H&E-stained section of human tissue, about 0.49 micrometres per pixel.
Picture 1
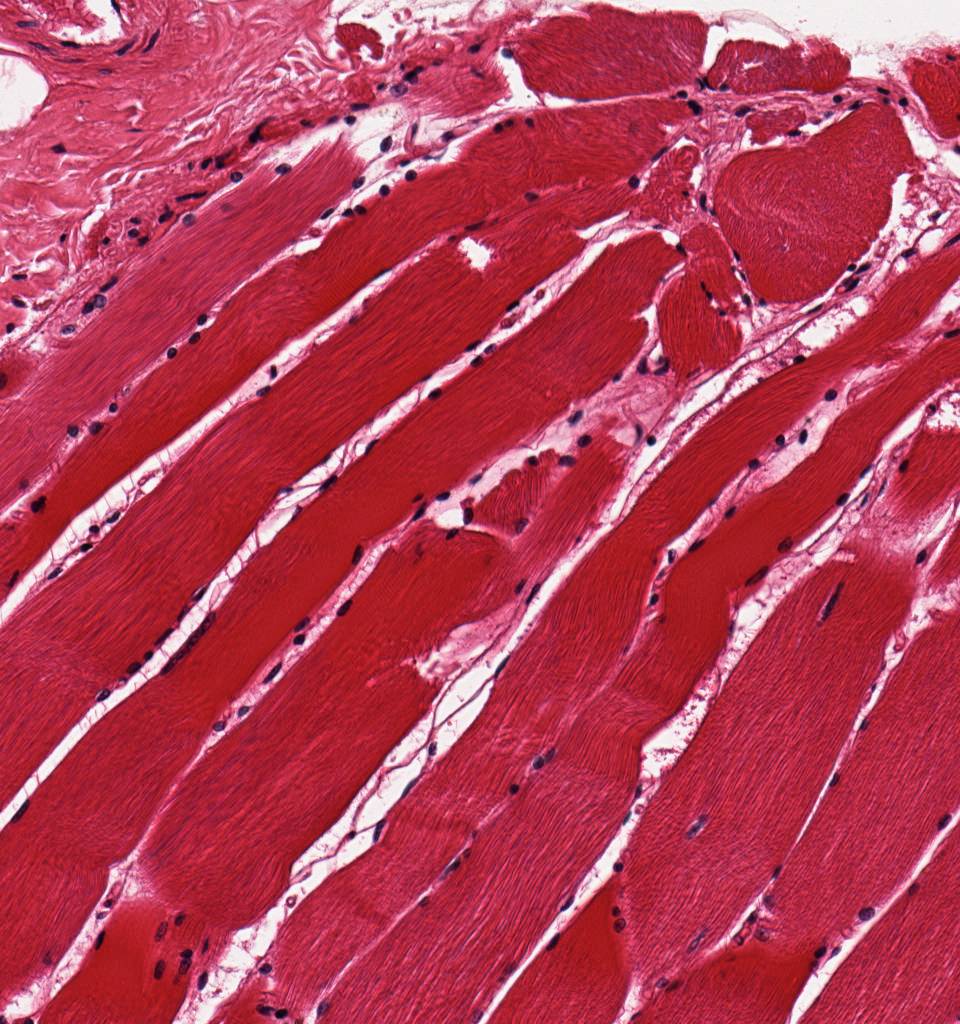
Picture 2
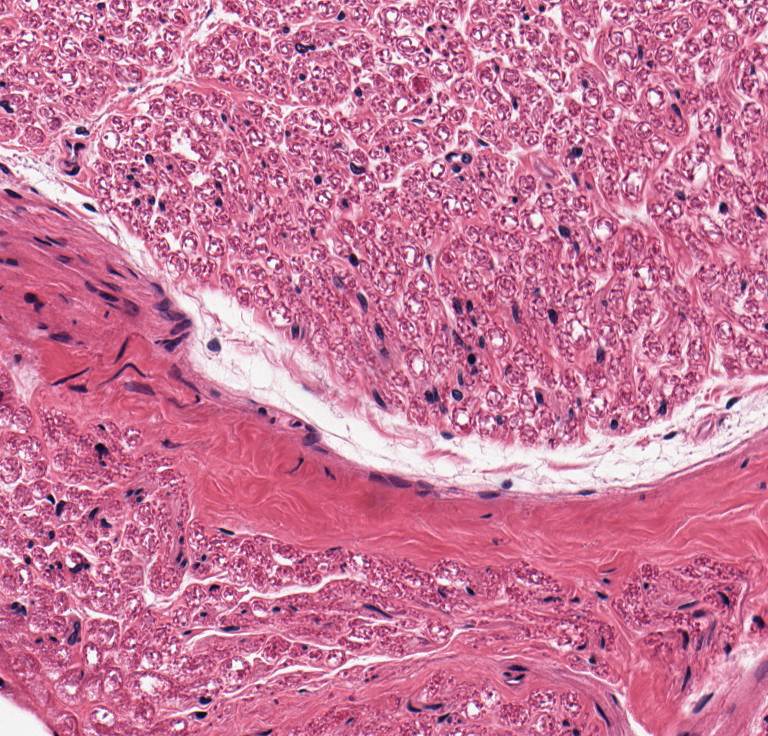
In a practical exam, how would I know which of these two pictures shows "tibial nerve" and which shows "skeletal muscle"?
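Picture 1 here is skeletal muscle; picture 2, tibial nerve. Picture 1 has parallel, unbranched, deeply eosinophilic fibres with fine lengthwise fibrils and small, dark, flattened nuclei at their edges. A few at upper right are cut across: rounded to polygonal pink profiles. In picture 2 a dense pink fibrous band divides an upper bundle from a lower one. The upper one packs small round cross-cut profiles, each a pink dot in a pale ring.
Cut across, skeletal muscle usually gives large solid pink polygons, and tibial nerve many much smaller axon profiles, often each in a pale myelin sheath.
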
